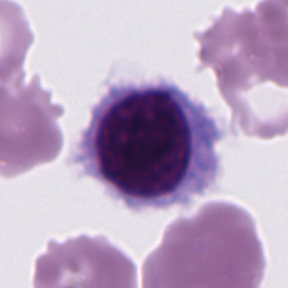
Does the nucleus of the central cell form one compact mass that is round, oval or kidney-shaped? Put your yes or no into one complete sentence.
Yes, the nucleus is neither lobed nor folded but one compact round, oval or kidney-shaped mass.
